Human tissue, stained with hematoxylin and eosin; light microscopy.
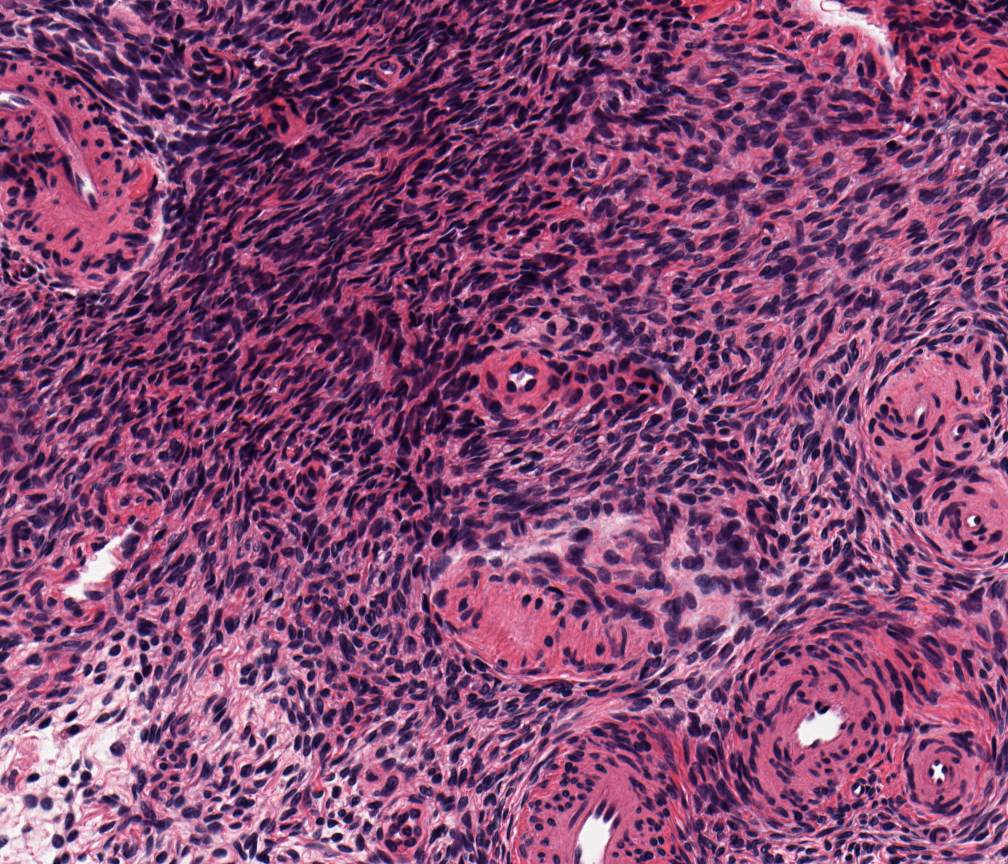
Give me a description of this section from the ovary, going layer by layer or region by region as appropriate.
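A continuous sheet of densely crowded cells occupies most of the field, broken by scattered round pink whorled nests. These nests are most numerous along the right and lower edges. Cells of the sheet have dark oval to spindle-shaped nuclei and scant cytoplasm. In the lower left corner lies a looser, paler fibrillar area with sparser nuclei.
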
